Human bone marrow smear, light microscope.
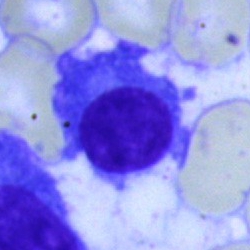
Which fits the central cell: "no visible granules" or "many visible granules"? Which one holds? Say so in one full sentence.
No granules can be seen in the cytoplasm of this cell.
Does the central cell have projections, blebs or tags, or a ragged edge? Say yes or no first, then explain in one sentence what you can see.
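Yes. The outer edge of the cytoplasm is irregular and ragged rather than smooth.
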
